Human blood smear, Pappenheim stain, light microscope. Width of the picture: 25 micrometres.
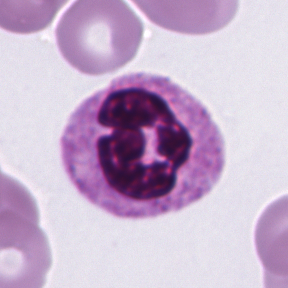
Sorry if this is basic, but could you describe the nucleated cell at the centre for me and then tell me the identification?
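A round, smooth outline bounds the cell. The nucleus is curled into a ring around a small pale central gap. No nucleoli are visible in it. Fine, faint granules dust the cytoplasm evenly. It is a segmented neutrophil.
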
